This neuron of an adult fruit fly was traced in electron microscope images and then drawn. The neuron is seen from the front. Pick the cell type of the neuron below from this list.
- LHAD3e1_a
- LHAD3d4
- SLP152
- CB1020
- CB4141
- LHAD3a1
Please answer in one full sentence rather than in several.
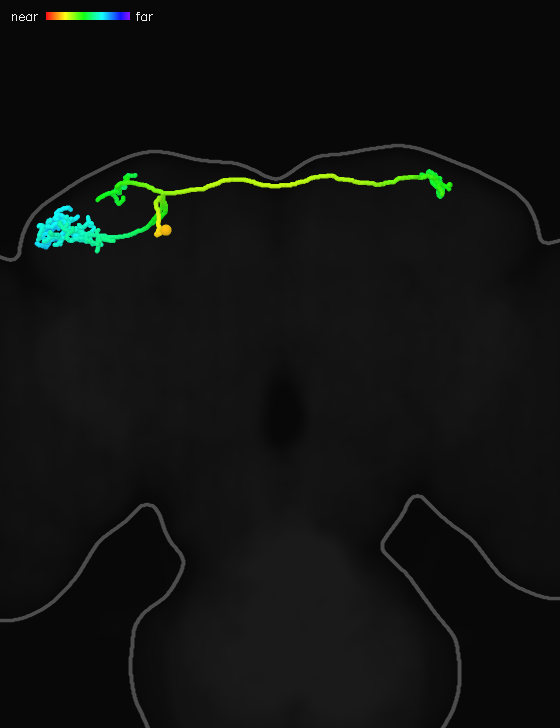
This neuron counts as a member of the cell type CB1020.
